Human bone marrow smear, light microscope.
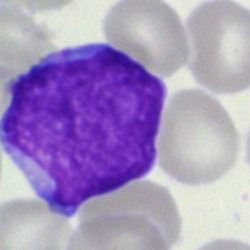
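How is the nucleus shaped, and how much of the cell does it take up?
It is a single unlobed mass filling nearly the whole cell.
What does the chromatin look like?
Finely stippled and lacy, with no coarse dark clumps.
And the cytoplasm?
Only a scant pale blue rim, widest at the lower left.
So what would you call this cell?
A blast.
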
